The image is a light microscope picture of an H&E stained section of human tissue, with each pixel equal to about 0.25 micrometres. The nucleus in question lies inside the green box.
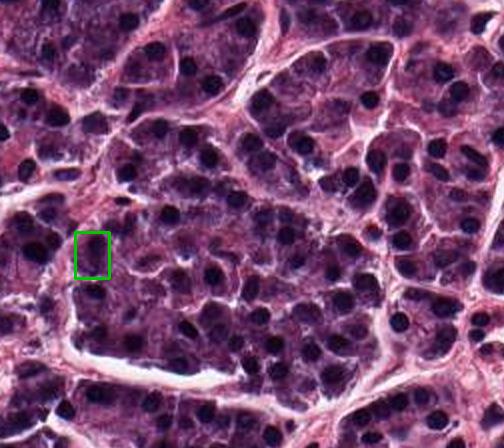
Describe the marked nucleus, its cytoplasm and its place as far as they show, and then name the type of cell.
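The nucleus is a dark, roughly round-to-oval body, about the same size as the nuclei of the neighbouring cells. The cytoplasm is purple-pink and finely grainy, with no clear vacuoles. The cell sits at the edge of a packed group of similar cells, with a pale pink, fibrous strand running down along its left side. This is a pancreatic acinar cell.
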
